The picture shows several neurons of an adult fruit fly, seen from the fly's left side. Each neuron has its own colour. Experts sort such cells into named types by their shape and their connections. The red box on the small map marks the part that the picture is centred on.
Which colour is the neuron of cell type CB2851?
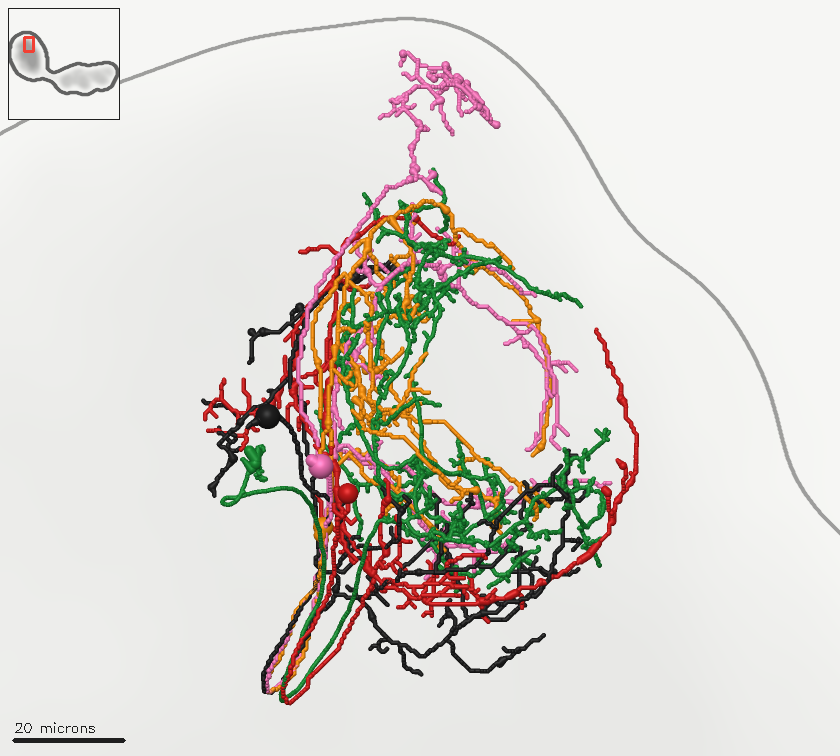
green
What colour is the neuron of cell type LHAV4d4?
orange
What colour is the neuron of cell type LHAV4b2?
red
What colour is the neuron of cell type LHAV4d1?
pink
